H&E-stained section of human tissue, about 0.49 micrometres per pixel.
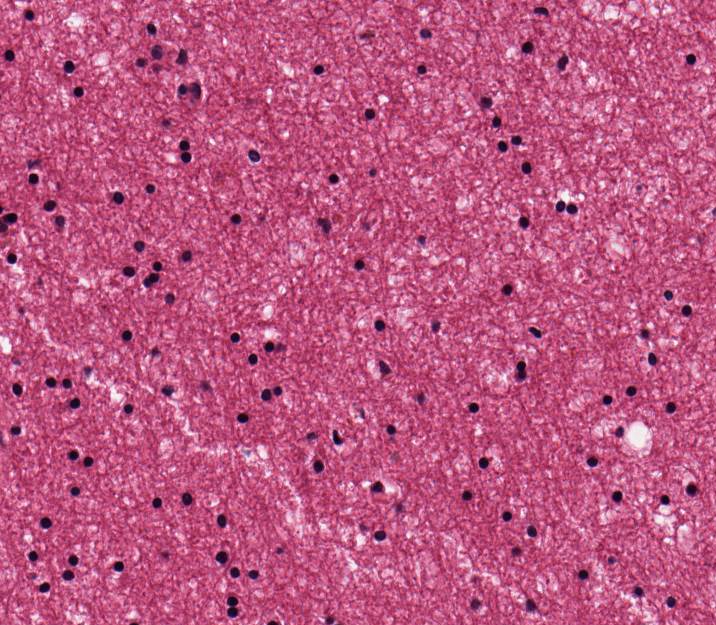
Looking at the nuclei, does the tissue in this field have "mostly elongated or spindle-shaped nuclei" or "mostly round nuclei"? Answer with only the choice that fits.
Mostly round nuclei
